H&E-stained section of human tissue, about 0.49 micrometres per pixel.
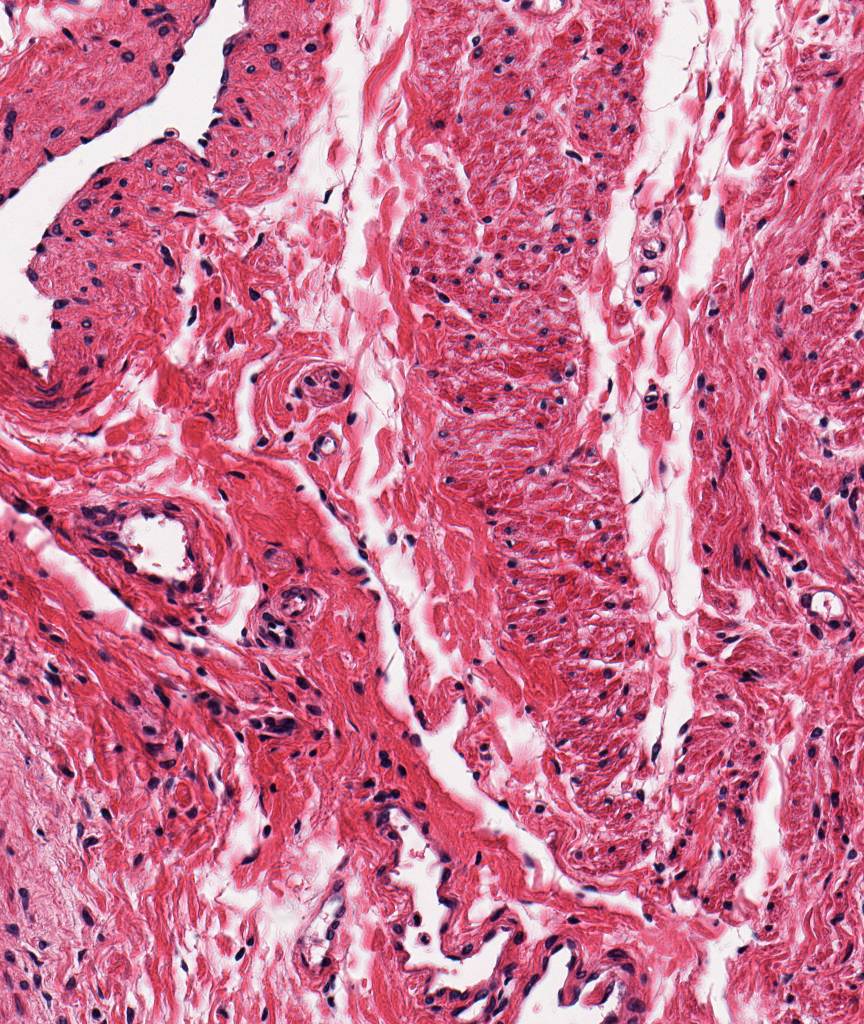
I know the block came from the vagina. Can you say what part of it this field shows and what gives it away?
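That's smooth muscle. Most of the field is bundles of eosinophilic smooth muscle with narrow pale clefts between them, running in different directions, some cut lengthwise and some across. Each cell has a single dark nucleus, oval to elongated, sitting inside the cell rather than at its edge.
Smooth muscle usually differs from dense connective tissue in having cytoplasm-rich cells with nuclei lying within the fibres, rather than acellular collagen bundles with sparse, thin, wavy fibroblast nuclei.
You'll also find small muscular-walled vessels with round open lumens in the left middle part.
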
